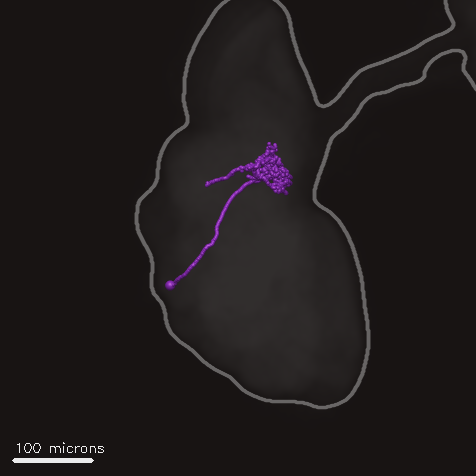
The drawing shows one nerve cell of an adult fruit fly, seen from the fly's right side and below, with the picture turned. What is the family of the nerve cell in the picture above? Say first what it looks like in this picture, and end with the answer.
By the scale bar it is about 190 microns tall in this view. In this view it is about as wide as it is tall. Its broad class is central-brain intrinsic neuron. Its family is hemilineage WEDd2.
